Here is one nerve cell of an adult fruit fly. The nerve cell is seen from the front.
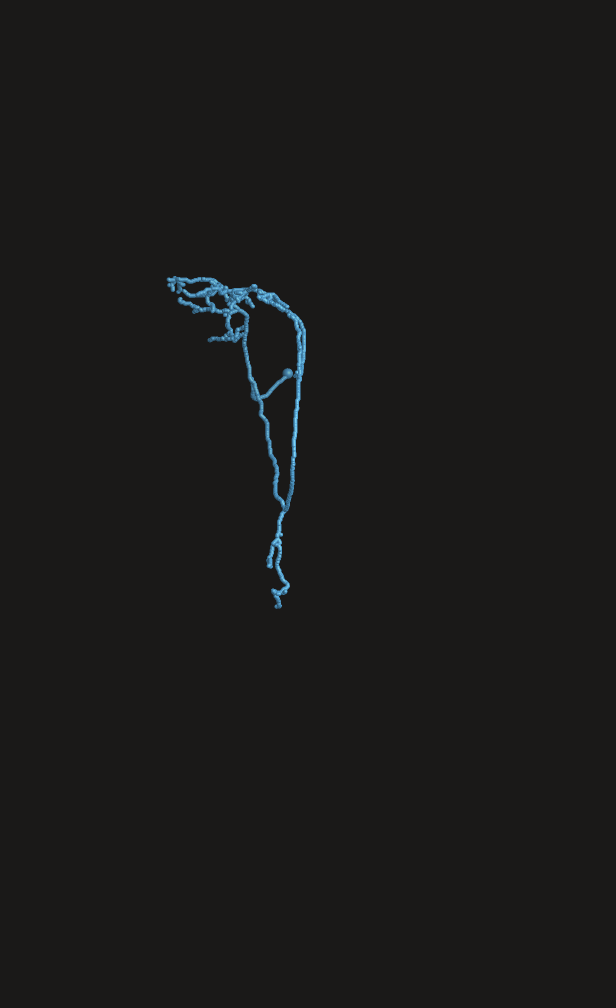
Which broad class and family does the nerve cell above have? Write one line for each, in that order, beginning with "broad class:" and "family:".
broad class: central-brain intrinsic neuron
family: hemilineage DM2_central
